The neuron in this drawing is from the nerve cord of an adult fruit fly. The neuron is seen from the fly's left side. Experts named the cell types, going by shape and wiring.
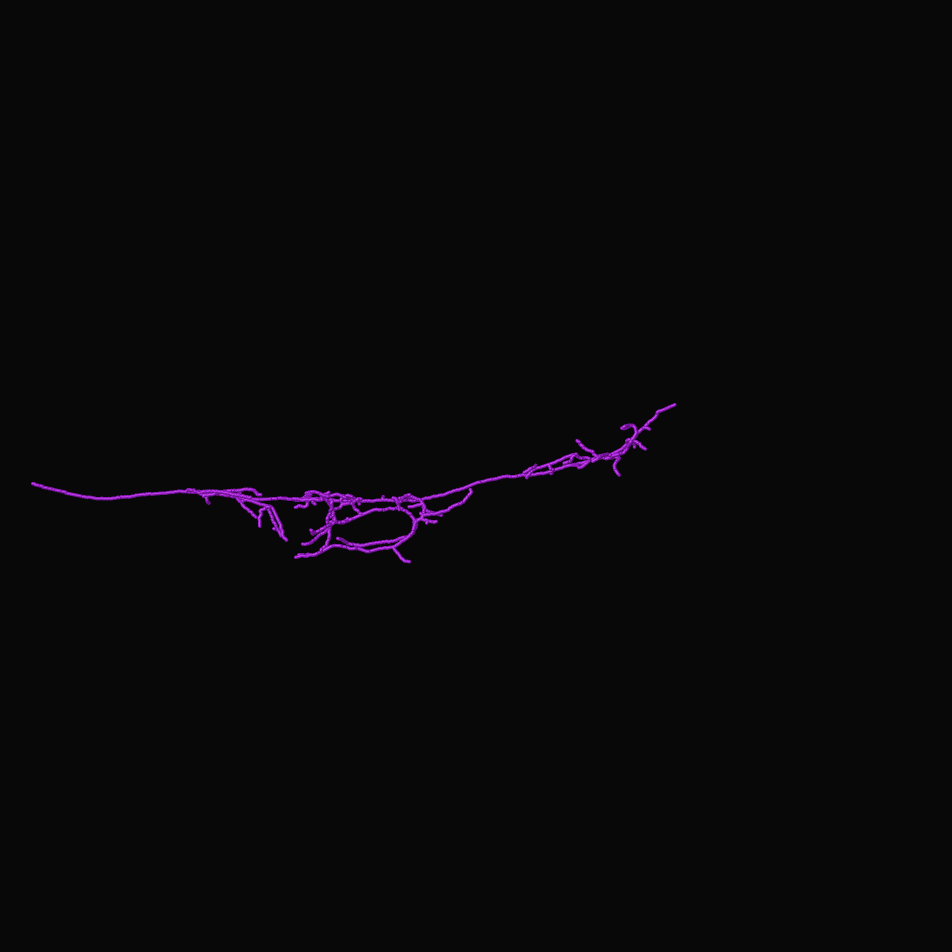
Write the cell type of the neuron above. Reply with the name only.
DNp66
